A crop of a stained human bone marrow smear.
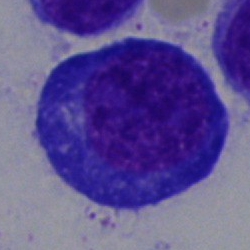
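Proerythroblast: as I see it, the outline is round to slightly oval, with a smooth edge. Its cytoplasm stains a deep blue, and I notice a paler zone in it just to the left of the nucleus. I don't find any coarse granules in the cytoplasm.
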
